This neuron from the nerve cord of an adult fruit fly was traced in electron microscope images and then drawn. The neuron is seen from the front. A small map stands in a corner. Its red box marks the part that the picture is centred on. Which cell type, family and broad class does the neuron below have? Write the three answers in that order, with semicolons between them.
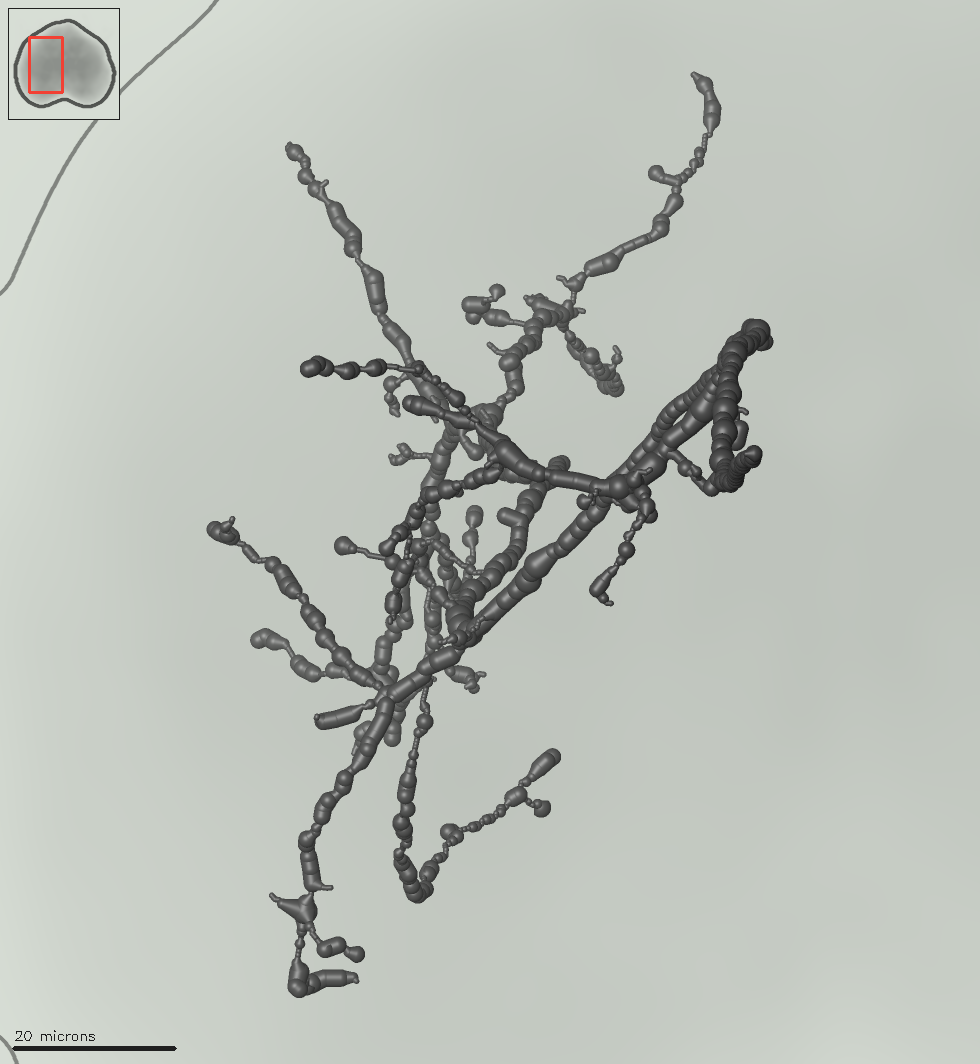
DNa13; hemilineage WEDd1; descending neuron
